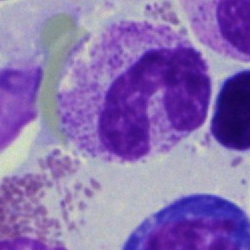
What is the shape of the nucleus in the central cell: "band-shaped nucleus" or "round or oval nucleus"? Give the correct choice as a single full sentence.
It is a curved band, without separate lobes, that the nucleus forms.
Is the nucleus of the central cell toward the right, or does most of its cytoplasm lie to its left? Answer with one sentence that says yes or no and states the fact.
Yes, on the right side of the cell lies its nucleus.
